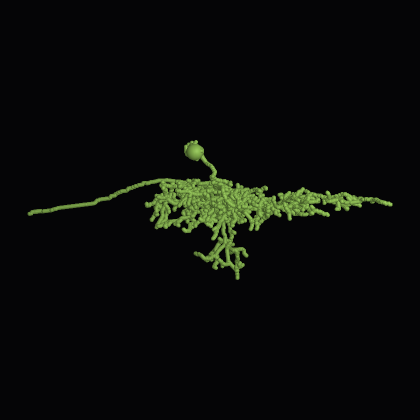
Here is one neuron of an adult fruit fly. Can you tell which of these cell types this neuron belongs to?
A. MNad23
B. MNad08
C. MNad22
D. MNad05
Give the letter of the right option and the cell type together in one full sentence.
The neuron represents the cell type MNad05, found under option D.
